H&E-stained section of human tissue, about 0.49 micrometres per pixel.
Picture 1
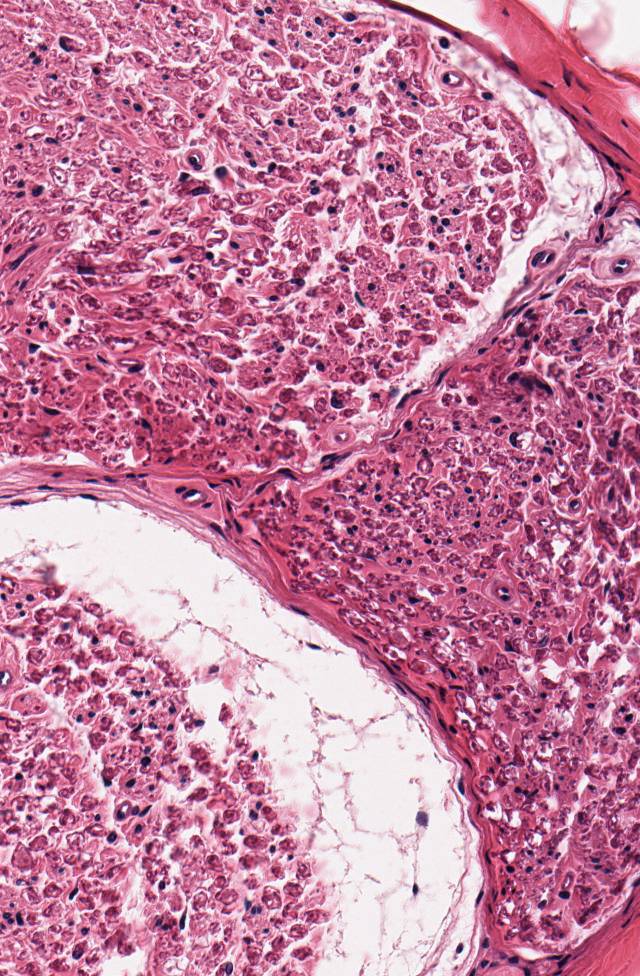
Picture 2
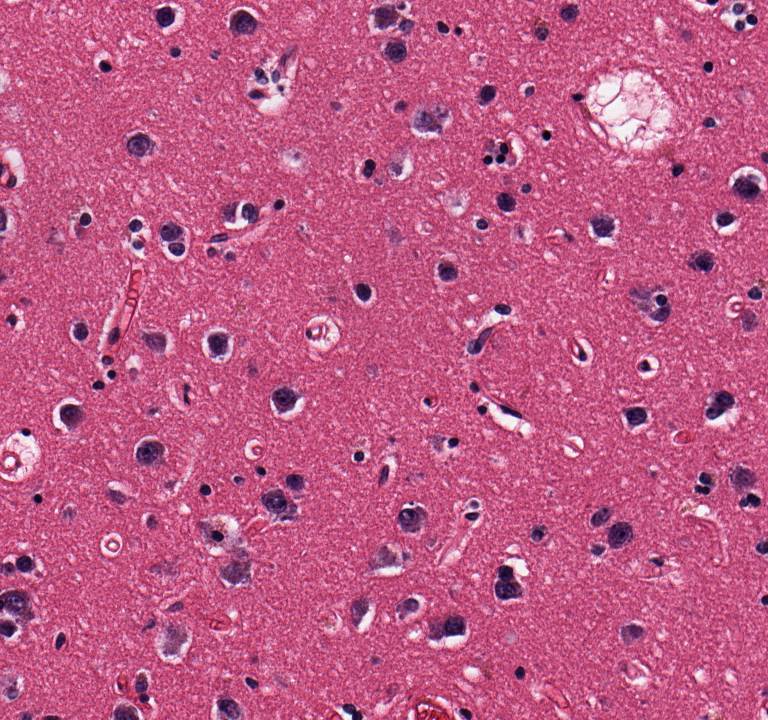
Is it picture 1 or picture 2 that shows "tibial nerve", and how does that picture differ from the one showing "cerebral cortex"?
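Looking at them, picture 1 is the tibial nerve and picture 2 the cerebral cortex. Bands of dense pink fibrous tissue, with flattened, elongated dark nuclei along them, enclose the nerve's compartments. Then, at the lower left, a wide clear space crossed by fine pink strands separates a compartment from its sheath; no fat cells anywhere. In the cortex a finely granular to fibrillary pink matrix fills the field, its cells scattered singly and fairly evenly rather than in sheets or nests. Many are small, round, dark nuclei with little cytoplasm visible; some larger cells have round to angular nuclei rimmed by purplish cytoplasm.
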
